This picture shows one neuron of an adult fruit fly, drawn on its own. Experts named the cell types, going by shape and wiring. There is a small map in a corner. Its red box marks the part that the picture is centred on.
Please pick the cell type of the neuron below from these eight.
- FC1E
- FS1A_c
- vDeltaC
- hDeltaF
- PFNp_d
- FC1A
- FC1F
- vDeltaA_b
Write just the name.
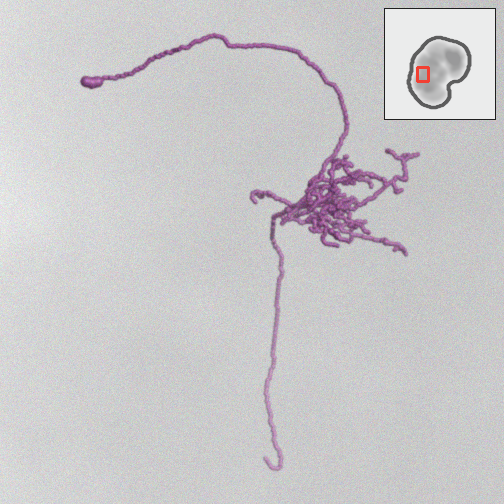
FC1F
